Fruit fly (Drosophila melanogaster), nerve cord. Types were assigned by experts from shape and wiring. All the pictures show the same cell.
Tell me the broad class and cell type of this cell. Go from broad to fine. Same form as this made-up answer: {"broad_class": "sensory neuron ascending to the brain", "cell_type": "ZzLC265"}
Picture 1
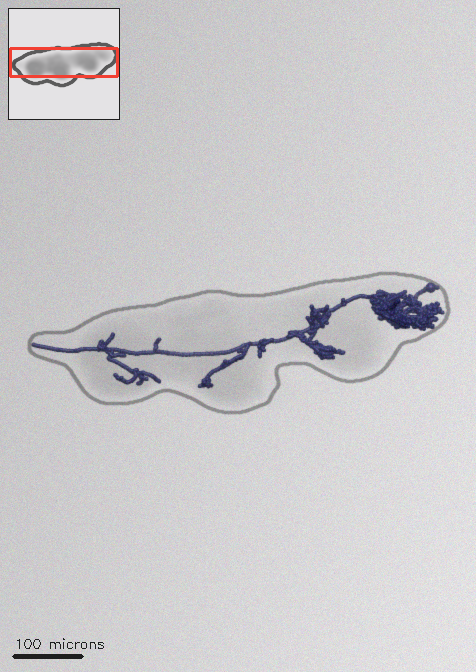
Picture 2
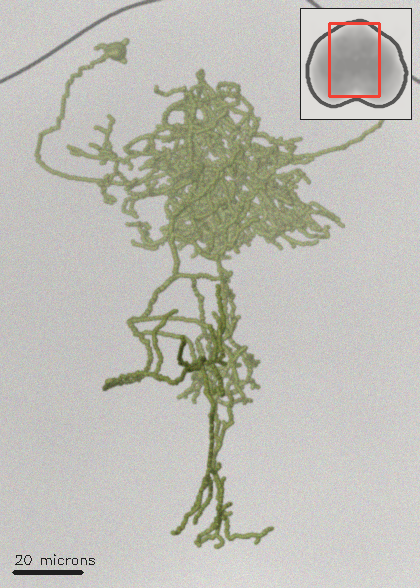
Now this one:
{"broad_class": "ascending neuron", "cell_type": "ANXXX074"}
